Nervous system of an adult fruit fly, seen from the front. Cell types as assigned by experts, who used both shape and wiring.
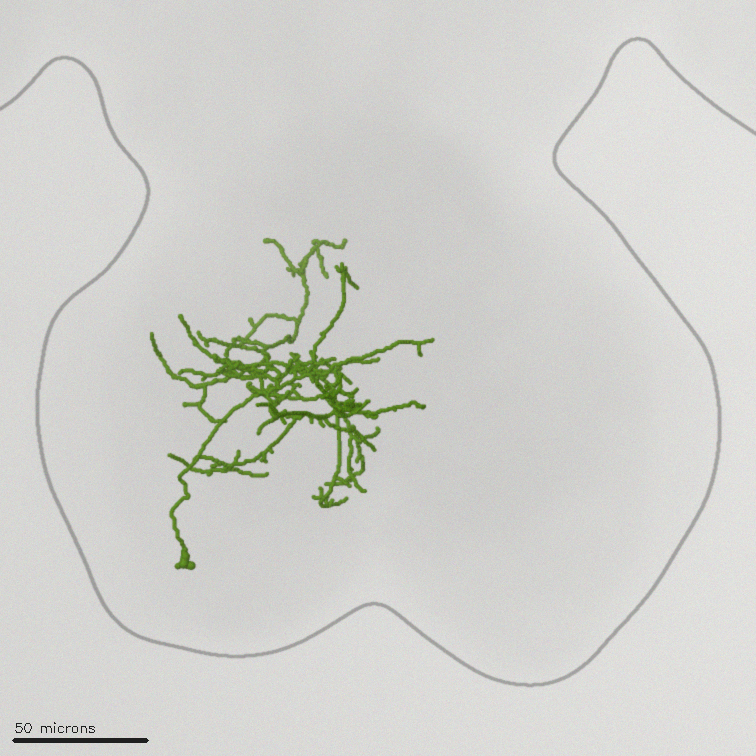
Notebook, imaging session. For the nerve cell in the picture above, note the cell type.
TN1c_a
